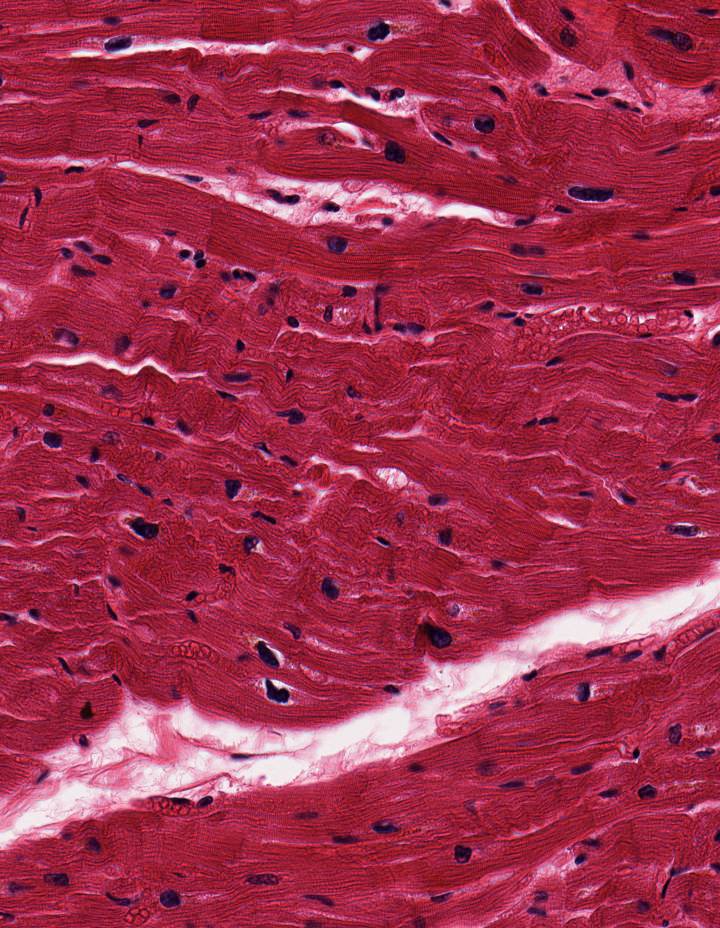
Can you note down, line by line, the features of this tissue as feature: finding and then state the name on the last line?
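Striations: fine, transverse, along fibre length
Branching: fibres branch and merge with neighbours
Nuclei: single, oval, central
Cytoplasm: deep red with eosin
Name: left ventricle of the heart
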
